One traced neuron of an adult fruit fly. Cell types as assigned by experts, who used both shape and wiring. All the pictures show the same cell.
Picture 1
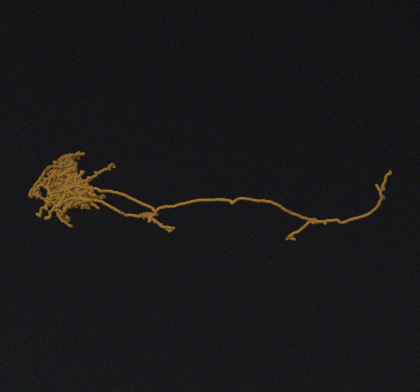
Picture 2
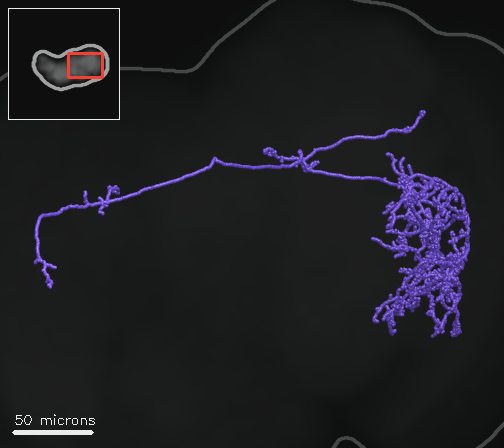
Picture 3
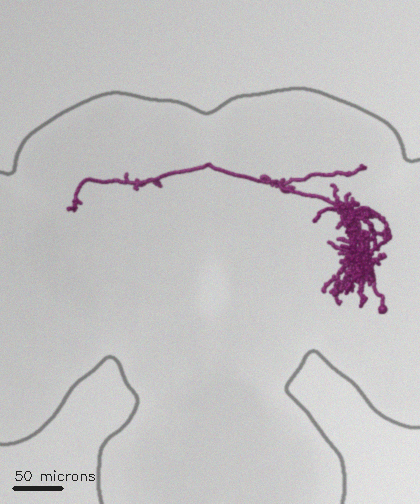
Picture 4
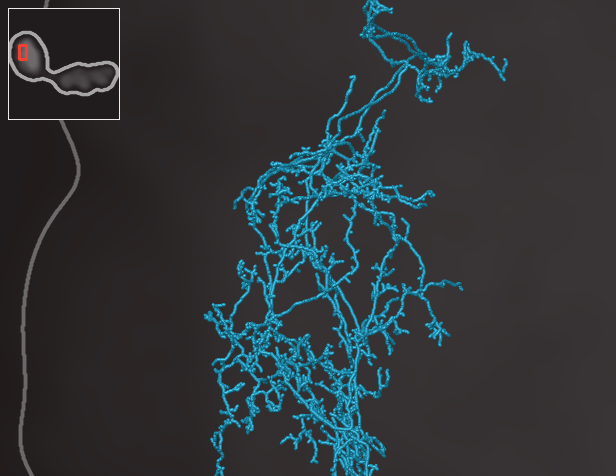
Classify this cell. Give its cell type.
AVLP113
